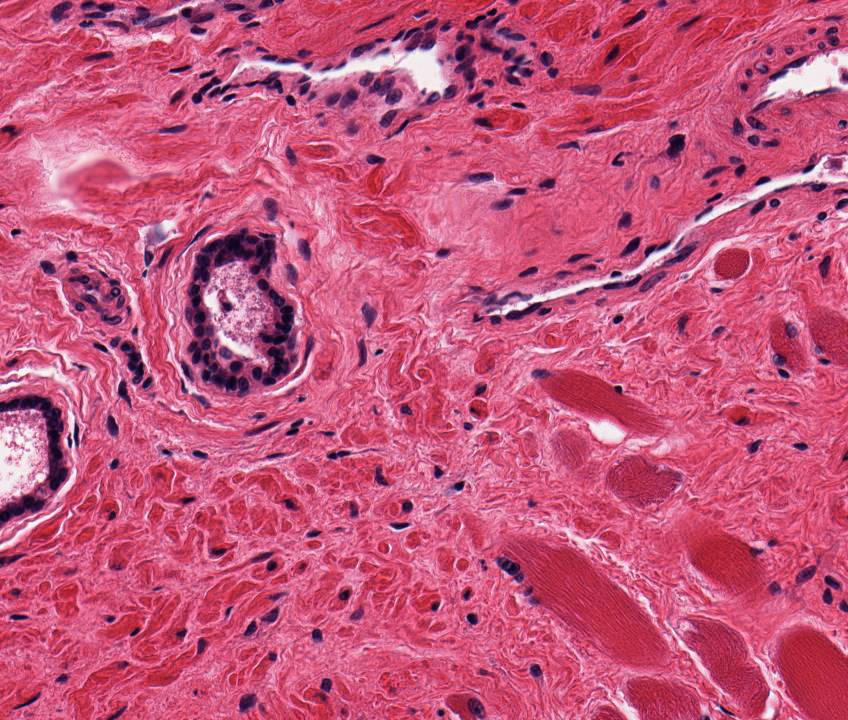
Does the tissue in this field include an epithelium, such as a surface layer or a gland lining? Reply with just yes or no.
Yes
